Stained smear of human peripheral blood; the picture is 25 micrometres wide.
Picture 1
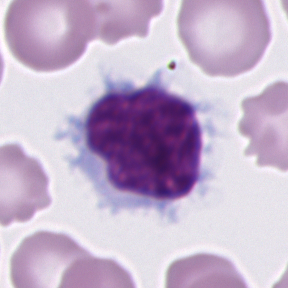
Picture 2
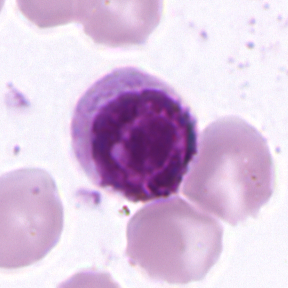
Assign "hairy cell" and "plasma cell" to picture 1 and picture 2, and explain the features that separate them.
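The hairy cell appears in picture 1, the plasma cell in picture 2. Outline: fine hair-like projections fringe the edge of the cytoplasm all around the hairy cell, whereas the plasma cell has a smooth, round outline.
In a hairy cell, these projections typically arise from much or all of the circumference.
Cytoplasm: in the hairy cell it is pale blue and forms a broader rim on the left of the nucleus than on the right; in the plasma cell it contains no vacuoles. Neither cell shows granules in its cytoplasm.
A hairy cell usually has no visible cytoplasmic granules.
Nucleus: it takes up most of the hairy cell's area, with dark purple chromatin densely stained throughout; the plasma cell's chromatin is dark purple and coarsely clumped. Size: the plasma cell is about 12 micrometres across, its nucleus about 9 micrometres across, and the nucleus fills about 70% of the cell's area. Red cells press against the plasma cell on its right and lower sides.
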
